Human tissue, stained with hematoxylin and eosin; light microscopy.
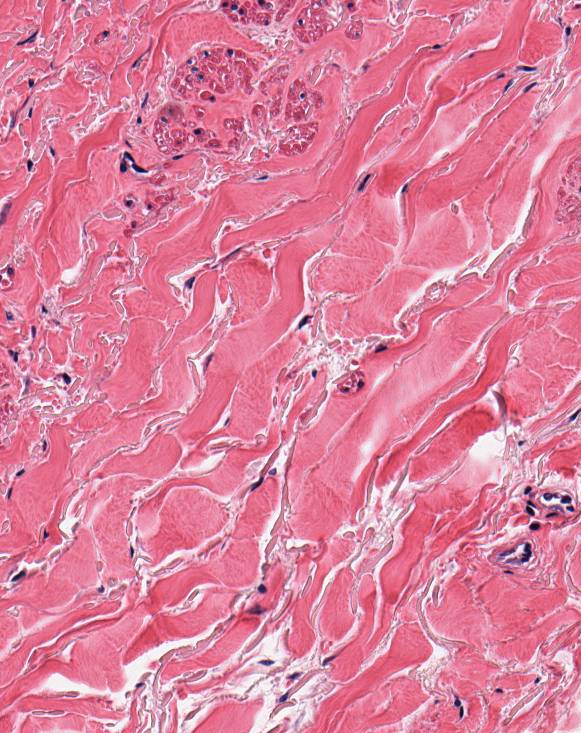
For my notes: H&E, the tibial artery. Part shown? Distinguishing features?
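The answer is the tunica adventitia. Thick, deeply eosinophilic collagen bundles fill almost the whole field, with sparse small, dark, spindle-shaped fibroblast nuclei between them.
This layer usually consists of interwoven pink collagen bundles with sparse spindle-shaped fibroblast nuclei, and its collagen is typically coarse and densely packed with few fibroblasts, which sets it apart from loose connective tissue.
Narrow white clefts separate many of the bundles, and no epithelium appears anywhere.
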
